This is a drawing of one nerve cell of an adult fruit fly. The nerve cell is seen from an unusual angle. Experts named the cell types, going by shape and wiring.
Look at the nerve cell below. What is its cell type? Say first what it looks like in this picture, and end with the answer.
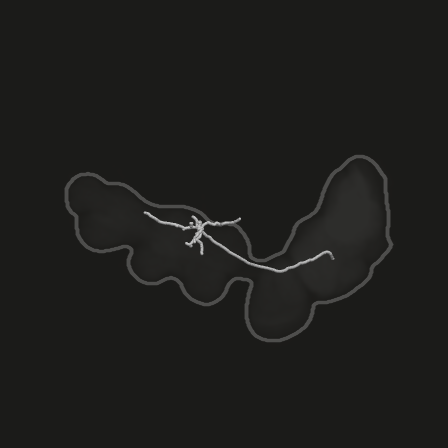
The drawing shows no cell body. In this view it is more than twice as wide as it is tall. This is a sensory neuron ascending to the brain. It is of cell type SApp04.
